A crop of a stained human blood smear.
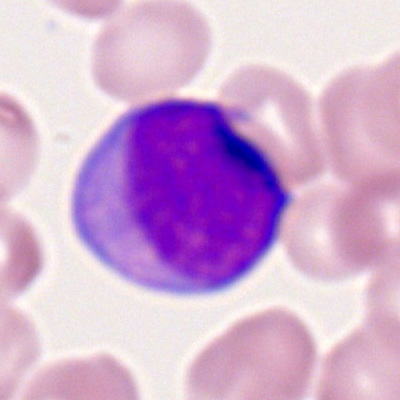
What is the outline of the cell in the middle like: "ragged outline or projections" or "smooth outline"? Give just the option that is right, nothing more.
Smooth outline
